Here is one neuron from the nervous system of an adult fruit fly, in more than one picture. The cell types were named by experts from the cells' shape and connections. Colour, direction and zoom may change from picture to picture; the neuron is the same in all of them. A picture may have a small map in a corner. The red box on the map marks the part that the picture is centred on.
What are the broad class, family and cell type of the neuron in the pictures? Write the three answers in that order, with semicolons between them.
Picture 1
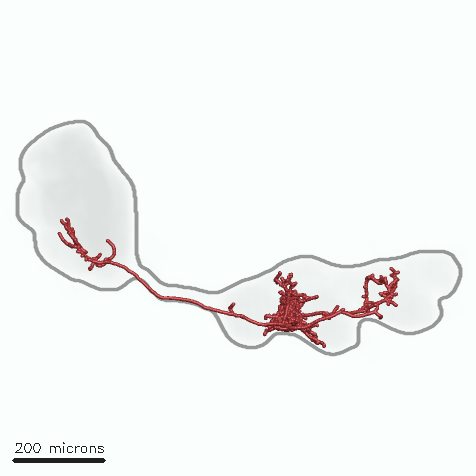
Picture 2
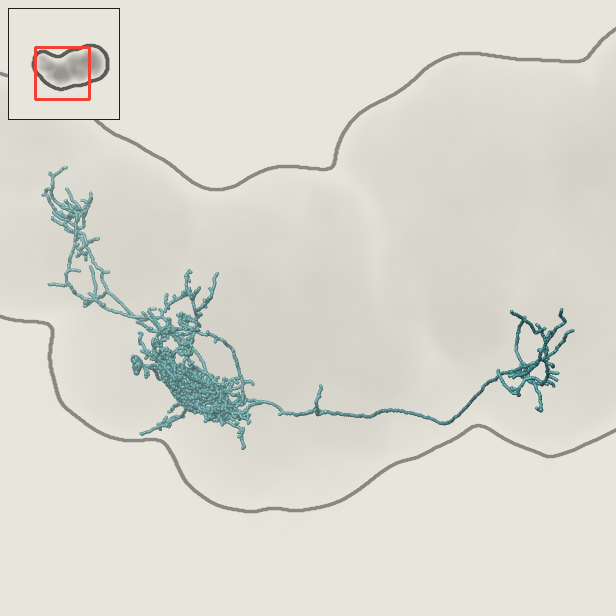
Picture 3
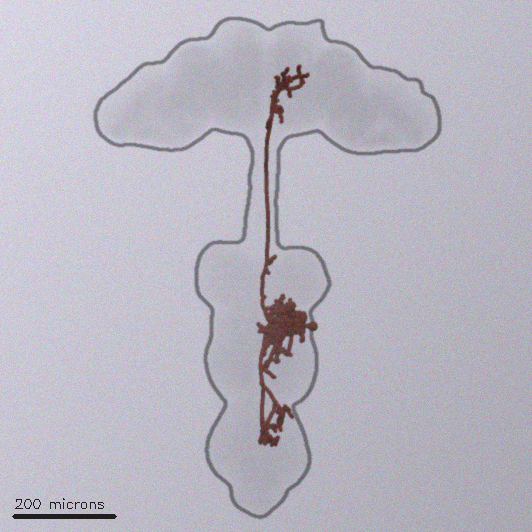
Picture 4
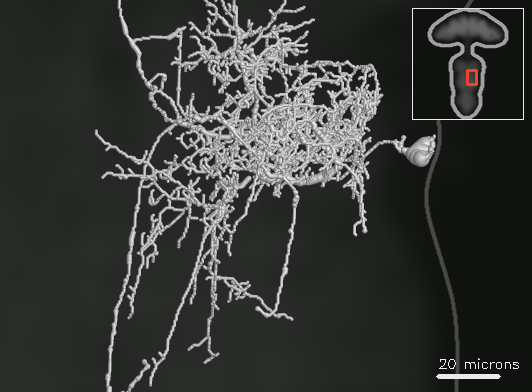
ascending neuron; hemilineage 17A; AN17A004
